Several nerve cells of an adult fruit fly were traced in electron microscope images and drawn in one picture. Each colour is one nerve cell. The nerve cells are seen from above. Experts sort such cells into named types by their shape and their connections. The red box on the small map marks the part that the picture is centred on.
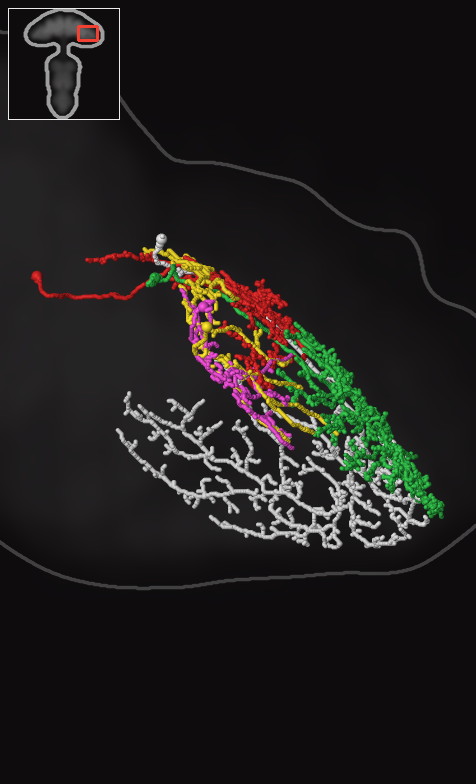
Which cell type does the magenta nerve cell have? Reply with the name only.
Cm22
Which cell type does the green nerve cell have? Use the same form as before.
Cm21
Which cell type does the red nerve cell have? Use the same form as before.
Cm20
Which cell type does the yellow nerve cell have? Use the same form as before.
Cm14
